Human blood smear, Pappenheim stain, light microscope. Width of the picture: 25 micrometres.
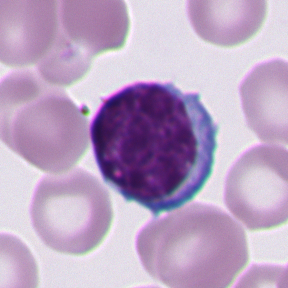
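Typical lymphocyte, the nucleated cell at the centre of this stained blood smear. Notice first its round outline. Its nucleus fills most of the cell, and you will find no granules in the cytoplasm. Look to the upper right edge, where small irregular projections stick out.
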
